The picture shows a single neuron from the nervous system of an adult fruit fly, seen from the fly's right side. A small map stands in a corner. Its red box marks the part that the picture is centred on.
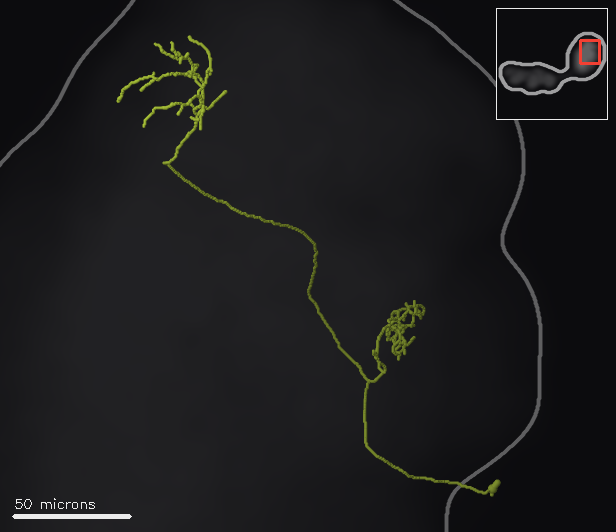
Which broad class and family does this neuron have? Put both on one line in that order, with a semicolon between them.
central-brain intrinsic neuron; hemilineage ALv1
